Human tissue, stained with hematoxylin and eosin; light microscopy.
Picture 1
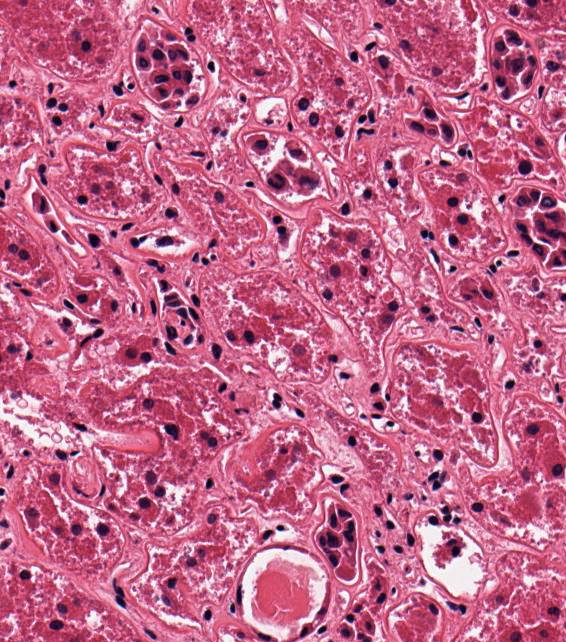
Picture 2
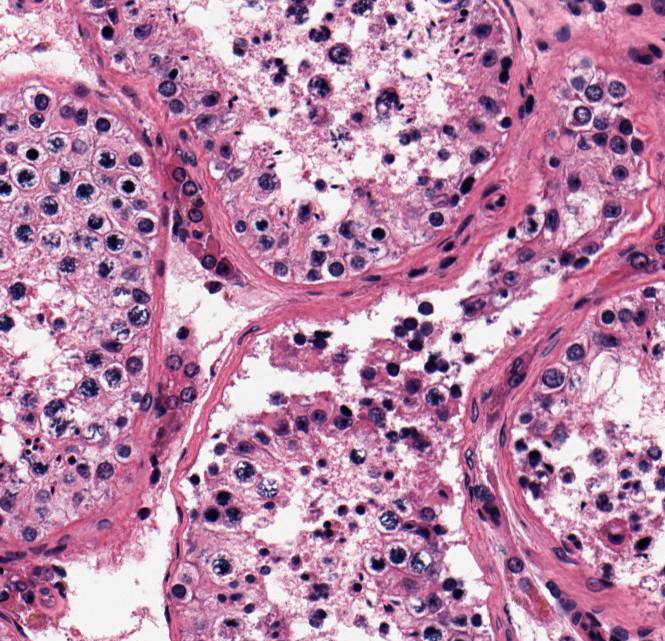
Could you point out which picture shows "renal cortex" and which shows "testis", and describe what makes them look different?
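Renal cortex appears in picture 1, testis in picture 2. Closely packed tubules, parted by narrow stroma, fill the renal cortex; most hold cells with abundant, coarsely granular, deeply eosinophilic cytoplasm and small, round, dark nuclei. In many, these cells have lost their order and fill the lumen as fragmented granular material. In the testis, rounded tubules are lined by stratified epithelium several cells deep, with large round cells with coarse, clumped, thread-like chromatin in its middle layers and small round cells with dark condensed nuclei mostly toward the centres.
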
